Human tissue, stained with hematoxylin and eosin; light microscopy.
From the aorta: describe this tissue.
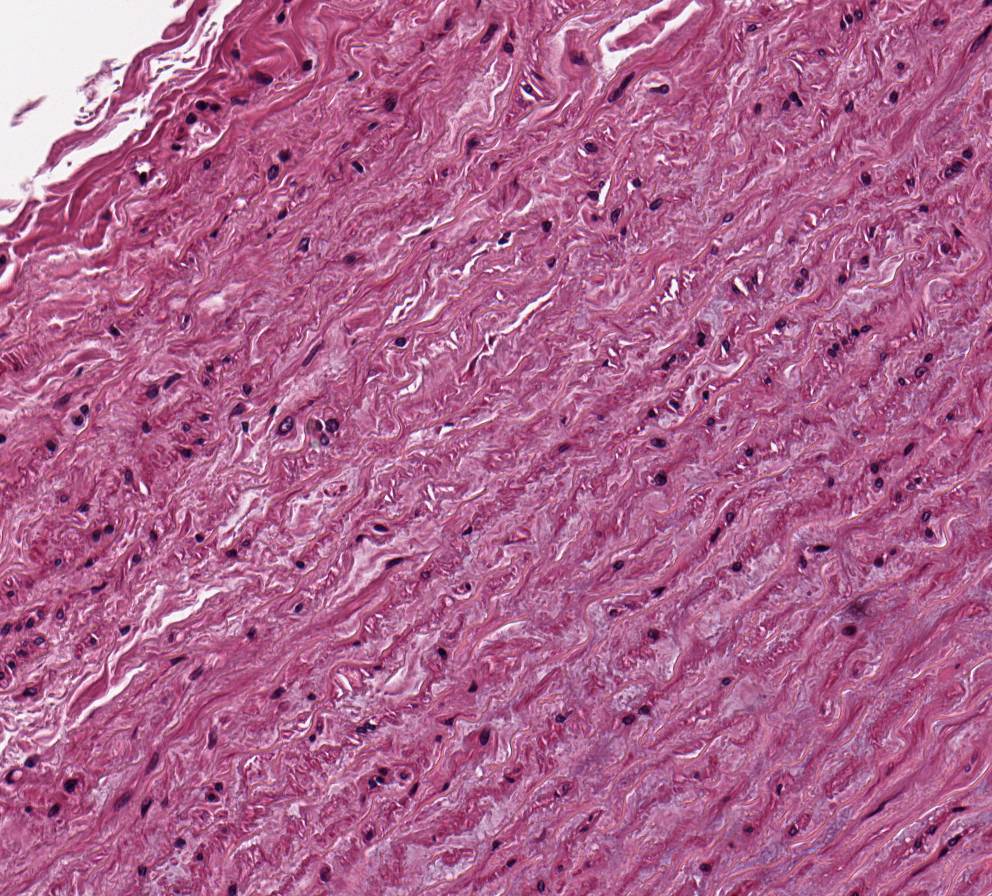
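Fibres eosin-pink, wavy, not straight. Small dark nuclei, elongated to oval, scattered fairly evenly between fibres. Free edge at upper left: no epithelial lining. Fat cells: none in field.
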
